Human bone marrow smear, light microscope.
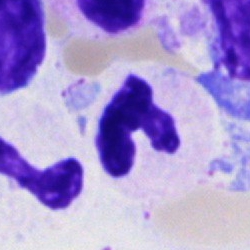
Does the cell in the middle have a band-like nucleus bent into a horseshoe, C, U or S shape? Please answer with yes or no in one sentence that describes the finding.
Yes, the nucleus has been drawn out into a curved band lacking separate lobes.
